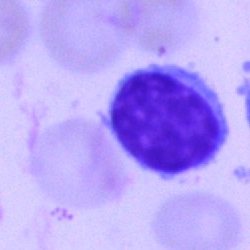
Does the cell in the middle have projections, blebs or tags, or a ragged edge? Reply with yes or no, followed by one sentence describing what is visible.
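Yes. The cell edge is slightly bumpy, with small knob-like projections.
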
